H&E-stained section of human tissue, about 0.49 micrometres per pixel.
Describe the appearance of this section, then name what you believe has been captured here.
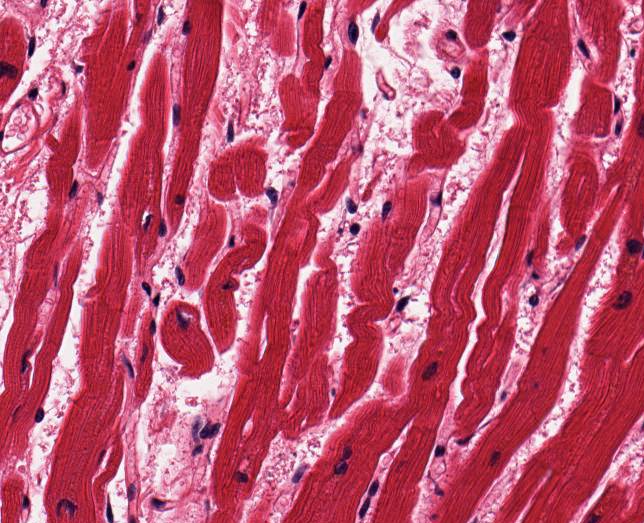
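Most muscle fibres run parallel to one another, slanting from lower left to upper right. Their cytoplasm stains deep red. Oval nuclei sit centrally within the fibres. Between the fibres lies pale, loose, wispy material containing scattered small dark nuclei. The tissue is left ventricle of the heart.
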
